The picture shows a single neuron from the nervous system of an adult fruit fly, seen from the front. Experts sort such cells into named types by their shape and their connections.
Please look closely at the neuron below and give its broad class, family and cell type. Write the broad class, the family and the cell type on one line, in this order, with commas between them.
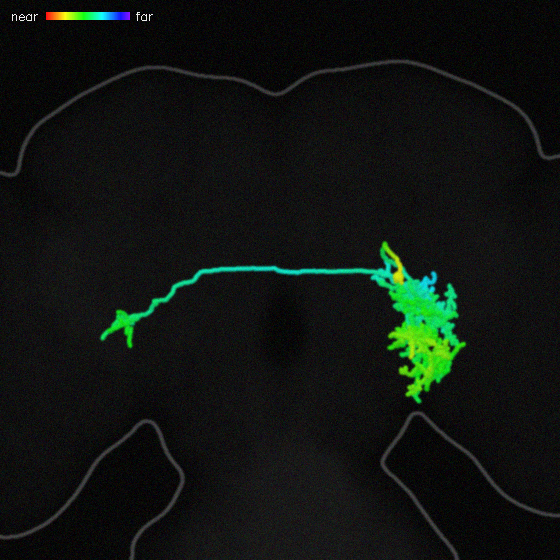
central-brain intrinsic neuron, hemilineage VLPa2, PVLP021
